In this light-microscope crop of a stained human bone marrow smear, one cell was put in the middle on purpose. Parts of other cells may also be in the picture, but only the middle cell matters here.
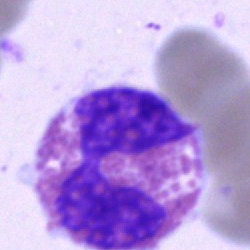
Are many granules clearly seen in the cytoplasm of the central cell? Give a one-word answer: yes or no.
Yes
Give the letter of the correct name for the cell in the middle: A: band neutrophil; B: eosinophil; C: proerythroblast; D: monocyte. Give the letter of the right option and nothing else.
B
